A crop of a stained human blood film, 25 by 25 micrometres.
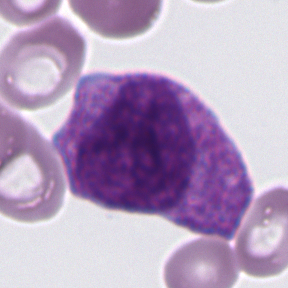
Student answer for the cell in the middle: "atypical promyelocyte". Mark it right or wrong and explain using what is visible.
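Name holds: atypical promyelocyte. Cytoplasm violet-pink, with a bluish tinge at the margin, finely dusted with small reddish-purple granules.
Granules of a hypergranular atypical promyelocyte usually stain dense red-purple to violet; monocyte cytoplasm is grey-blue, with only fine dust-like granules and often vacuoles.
Reddish-purple granules in violet-pink cytoplasm match the former and argue against monocyte. The fineness of the dusting, taken alone, resembles monocyte granularity. No vacuoles seen. Outline angular and polygonal, with several straight edges; cytoplasmic rim wider on the right than on the left. Size about 19 by 14 micrometres; red cells lie close against the left and lower right edges.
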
